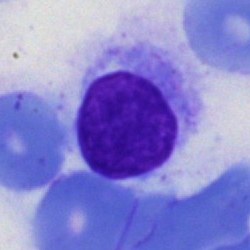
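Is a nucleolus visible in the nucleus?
No, none can be seen.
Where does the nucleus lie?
Off-centre toward the lower left, leaving a wider band of cytoplasm above and to the right.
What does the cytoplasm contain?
Fine purple granules, scattered mostly toward its upper and right edge.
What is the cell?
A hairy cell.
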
